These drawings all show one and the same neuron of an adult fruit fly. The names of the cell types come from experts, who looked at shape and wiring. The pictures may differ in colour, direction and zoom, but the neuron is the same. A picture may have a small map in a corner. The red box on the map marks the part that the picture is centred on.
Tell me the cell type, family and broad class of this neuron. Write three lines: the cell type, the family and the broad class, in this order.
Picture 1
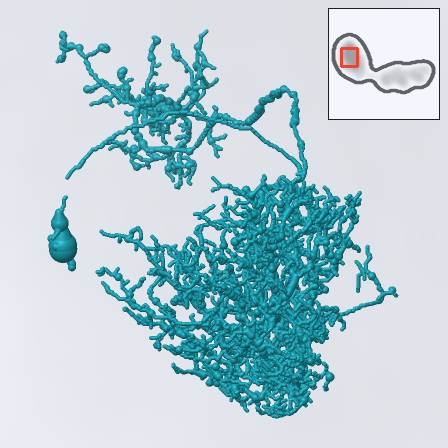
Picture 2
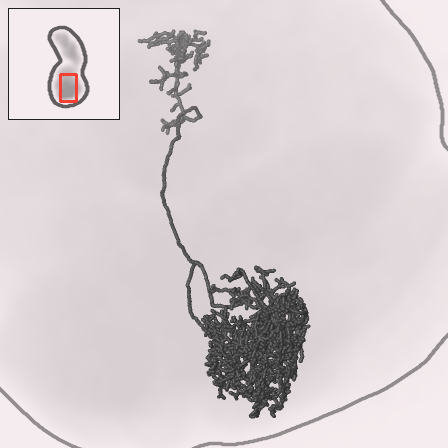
PVLP018
hemilineage VLPa2
central-brain intrinsic neuron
